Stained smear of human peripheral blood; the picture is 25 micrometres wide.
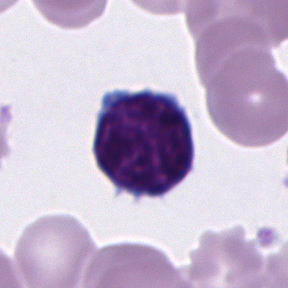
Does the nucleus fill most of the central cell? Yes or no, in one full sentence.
Yes, scant cytoplasm surrounds the nucleus of this cell.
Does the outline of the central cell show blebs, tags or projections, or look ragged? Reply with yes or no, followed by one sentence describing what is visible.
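Yes. Small pointed projections stick out from the lower edge of the cell.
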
